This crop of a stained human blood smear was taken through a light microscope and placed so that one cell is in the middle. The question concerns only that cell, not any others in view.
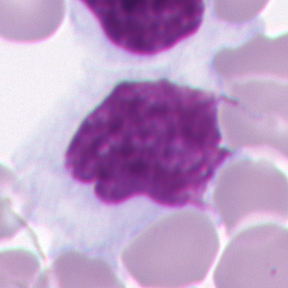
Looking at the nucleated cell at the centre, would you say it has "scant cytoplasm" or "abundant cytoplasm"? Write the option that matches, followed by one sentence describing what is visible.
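Abundant cytoplasm. The cytoplasm is abundant and forms its broadest part to the left of and below the nucleus.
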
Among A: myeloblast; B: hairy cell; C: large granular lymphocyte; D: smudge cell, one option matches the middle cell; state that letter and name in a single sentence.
Well, the cell in the middle is a hairy cell, making option B right.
